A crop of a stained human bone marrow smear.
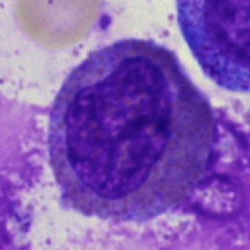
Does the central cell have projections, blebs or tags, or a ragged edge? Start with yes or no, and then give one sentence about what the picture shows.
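No. The cell outline is roughly round with a smooth edge.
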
